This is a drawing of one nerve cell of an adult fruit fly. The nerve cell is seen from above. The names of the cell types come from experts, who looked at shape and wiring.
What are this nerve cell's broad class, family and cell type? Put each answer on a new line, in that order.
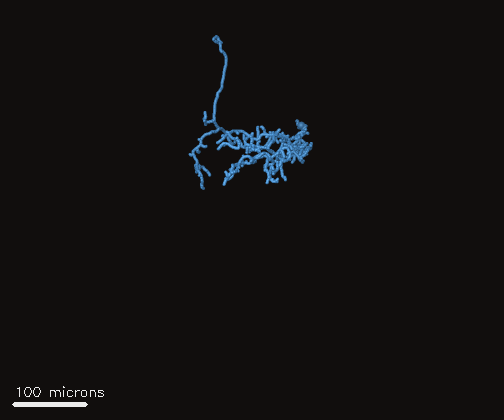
nerve-cord intrinsic neuron
hemilineage 08B
IN08B035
